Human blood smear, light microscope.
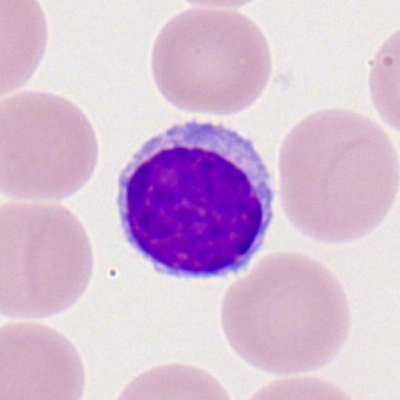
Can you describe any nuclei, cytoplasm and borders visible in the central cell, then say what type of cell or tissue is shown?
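Most of the cell is taken up by its nucleus, whose chromatin is dark purple and coarsely clumped. Cytoplasm appears only as a thin rim around the nucleus. The cell edge is finely ruffled, with tiny projections. The cell is a lymphocyte.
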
